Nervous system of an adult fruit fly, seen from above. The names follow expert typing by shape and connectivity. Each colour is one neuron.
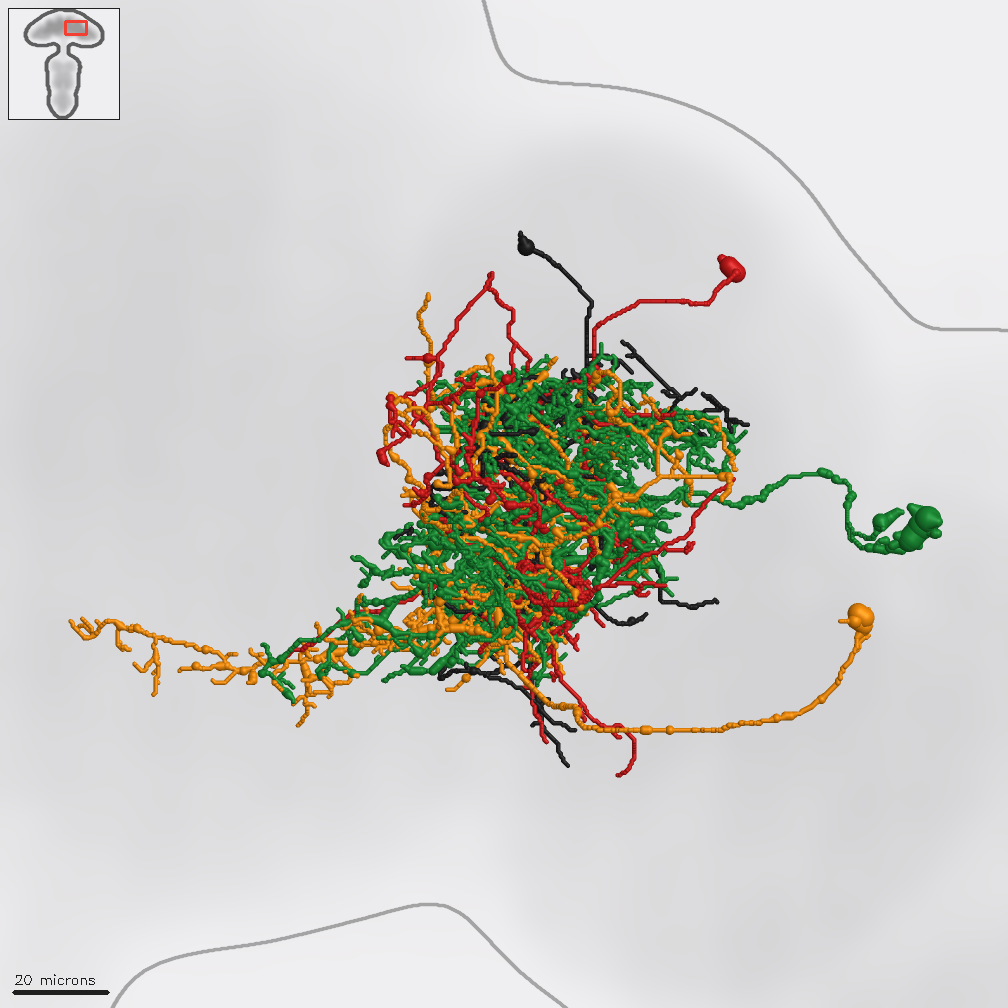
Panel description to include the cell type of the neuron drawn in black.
CB2285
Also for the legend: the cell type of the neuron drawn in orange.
SLP321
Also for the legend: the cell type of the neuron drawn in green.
SLP056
